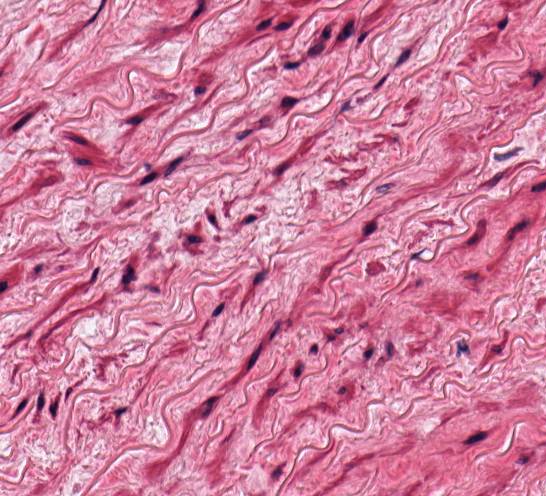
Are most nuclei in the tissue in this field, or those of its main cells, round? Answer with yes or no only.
No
